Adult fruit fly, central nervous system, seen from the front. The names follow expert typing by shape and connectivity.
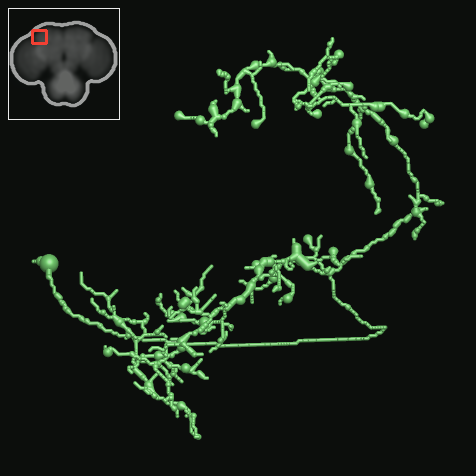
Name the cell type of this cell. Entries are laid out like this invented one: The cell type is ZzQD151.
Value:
The cell type is LHPV4b2.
